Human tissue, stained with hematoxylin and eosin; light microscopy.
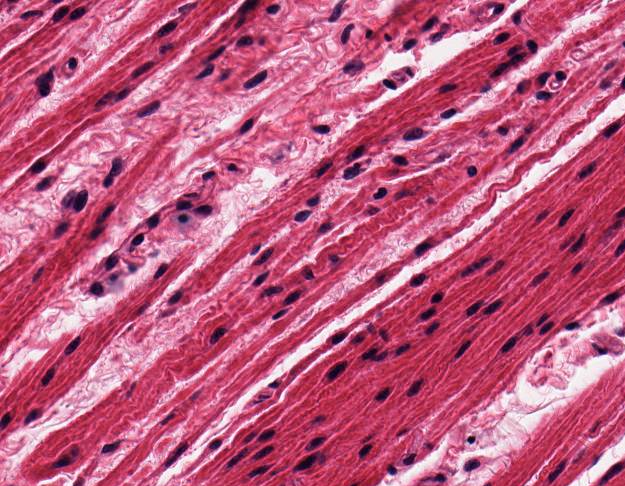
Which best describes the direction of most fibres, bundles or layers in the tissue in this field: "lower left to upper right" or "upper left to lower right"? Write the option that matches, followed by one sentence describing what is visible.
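Lower left to upper right. Long bundles of deeply eosinophilic fibres run diagonally from lower left to upper right across the whole field.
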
